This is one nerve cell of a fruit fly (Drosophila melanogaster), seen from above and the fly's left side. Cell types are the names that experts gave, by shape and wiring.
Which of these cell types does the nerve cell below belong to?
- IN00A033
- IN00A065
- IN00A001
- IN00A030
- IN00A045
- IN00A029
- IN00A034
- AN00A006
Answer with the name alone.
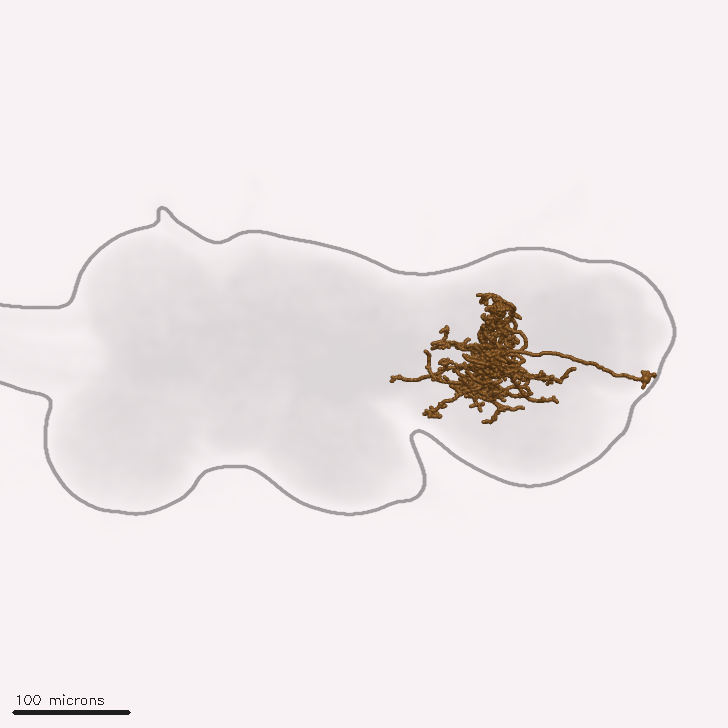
IN00A033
